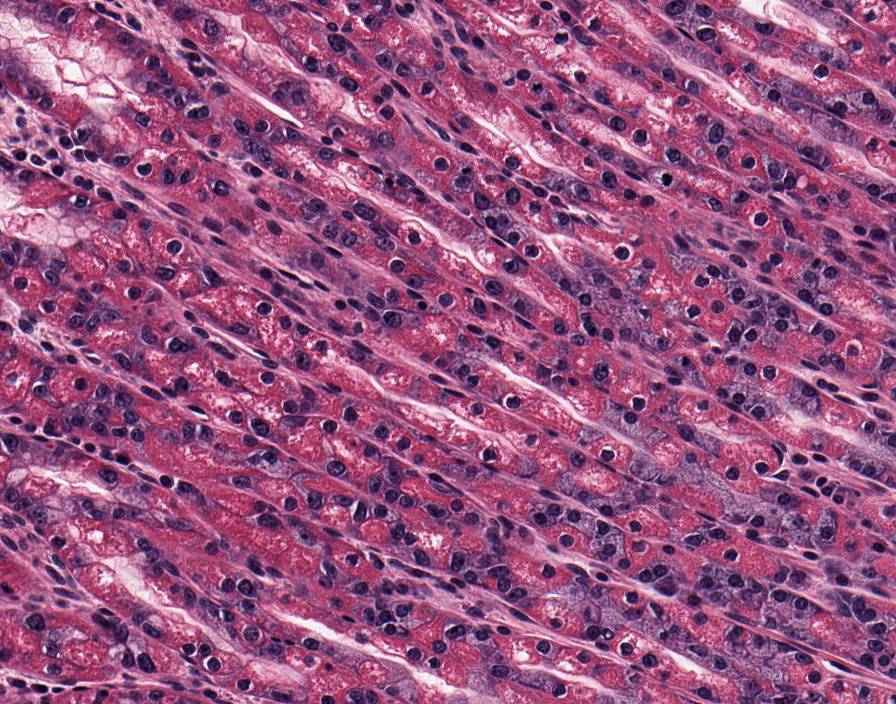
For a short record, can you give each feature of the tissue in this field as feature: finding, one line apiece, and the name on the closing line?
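Glands: straight, closely packed, tubular, parallel, running diagonally upper left to lower right across the field
Cells: mostly parietal cells with abundant bright pink cytoplasm
Nuclei: single, round, centrally placed
Lumina: narrow white slits along the gland long axis
Stroma: thin strands with elongated spindle-shaped nuclei
Tissue: stomach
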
